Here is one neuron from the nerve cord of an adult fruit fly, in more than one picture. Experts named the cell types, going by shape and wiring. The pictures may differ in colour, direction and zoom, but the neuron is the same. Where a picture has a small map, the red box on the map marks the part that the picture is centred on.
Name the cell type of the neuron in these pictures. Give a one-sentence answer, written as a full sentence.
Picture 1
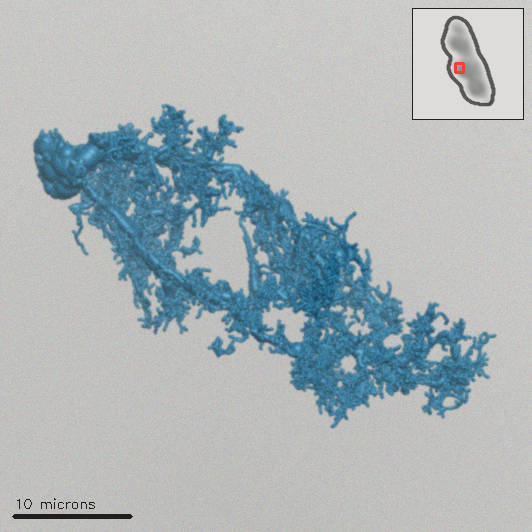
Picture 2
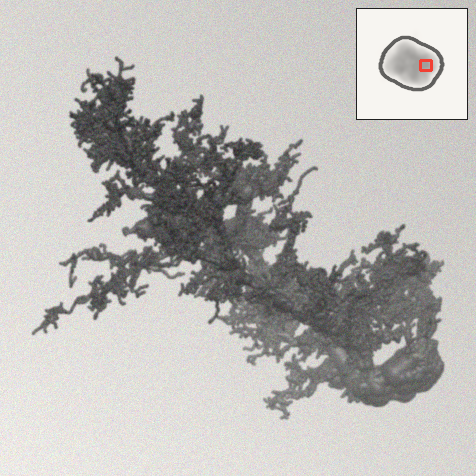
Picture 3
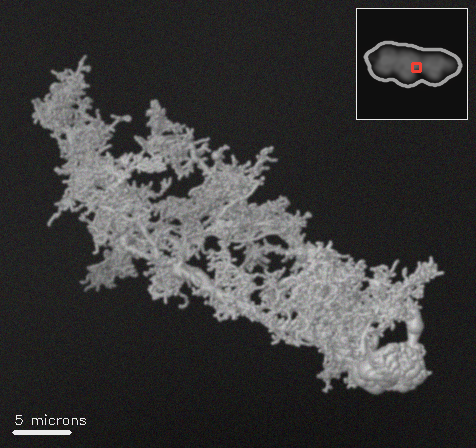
This neuron is included in the cell type SNta45.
